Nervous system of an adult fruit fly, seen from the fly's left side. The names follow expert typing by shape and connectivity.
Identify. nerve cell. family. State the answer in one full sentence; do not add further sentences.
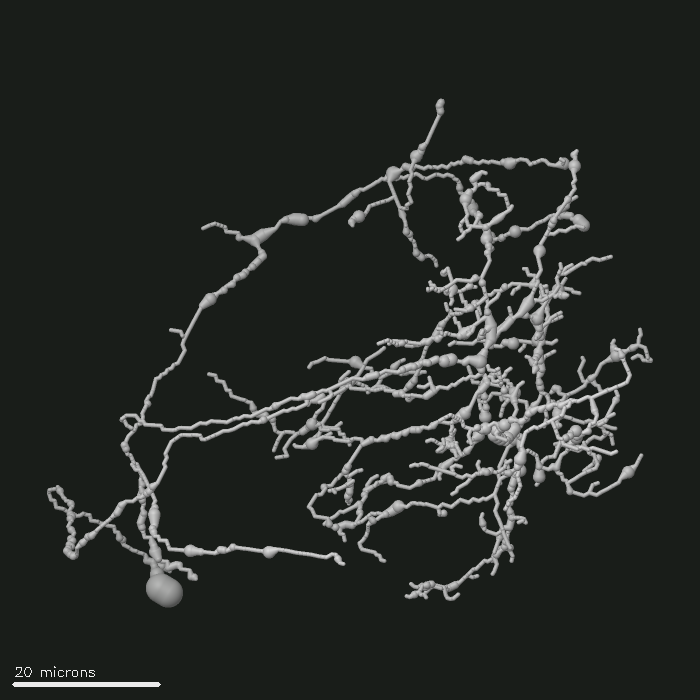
This nerve cell is categorized under the family hemilineage 14A.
